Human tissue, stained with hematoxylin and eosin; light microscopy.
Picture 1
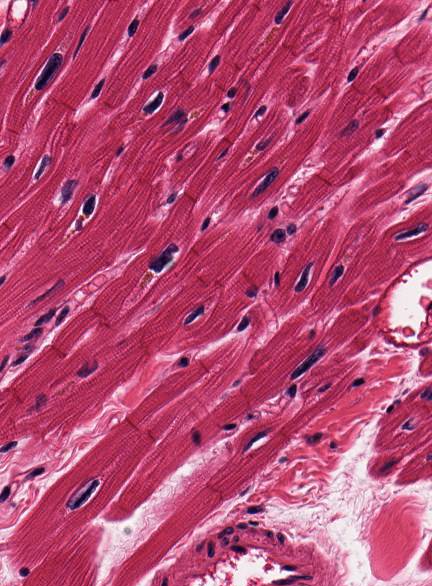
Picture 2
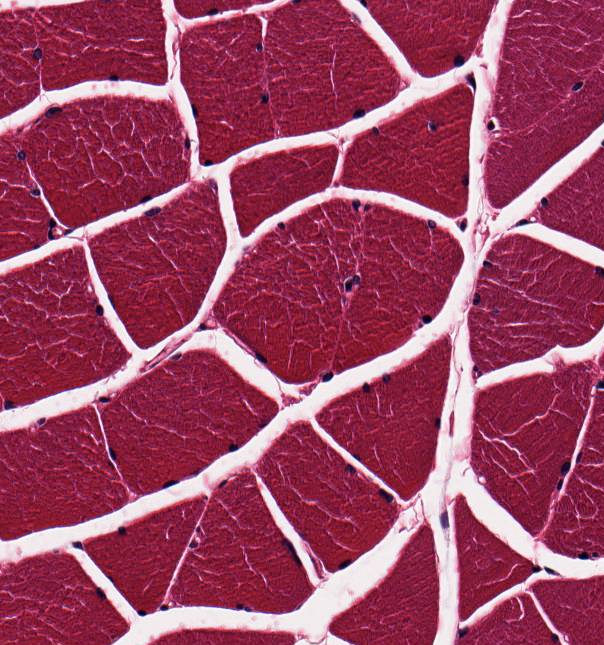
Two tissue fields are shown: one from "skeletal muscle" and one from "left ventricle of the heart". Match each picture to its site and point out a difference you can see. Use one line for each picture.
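The field in picture 1 comes from the left ventricle of the heart. Small golden-brown granules lie at the ends of some central nuclei.
The field in picture 2 comes from the skeletal muscle. The nuclei lie at the edges of the fibres, just beneath their borders.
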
